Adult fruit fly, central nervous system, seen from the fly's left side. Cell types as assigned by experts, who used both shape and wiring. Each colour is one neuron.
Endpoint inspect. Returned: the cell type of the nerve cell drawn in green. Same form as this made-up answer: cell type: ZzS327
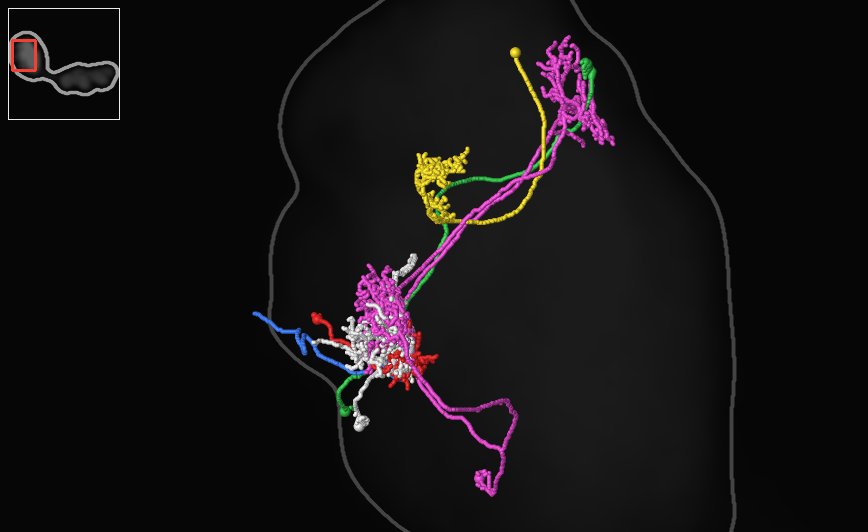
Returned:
cell type: VP3+_vPN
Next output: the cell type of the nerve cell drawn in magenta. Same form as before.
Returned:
cell type: VP1l+VP3_ilPN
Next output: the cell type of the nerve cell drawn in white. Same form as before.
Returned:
cell type: v2LN4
